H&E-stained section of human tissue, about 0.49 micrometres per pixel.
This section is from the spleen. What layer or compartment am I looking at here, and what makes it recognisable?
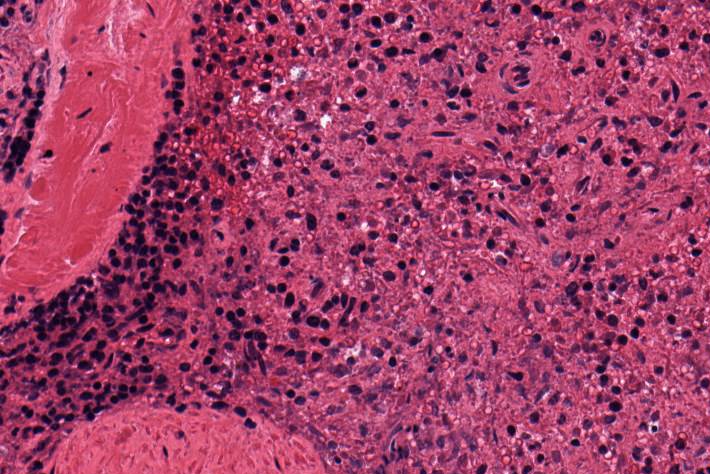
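The field is red pulp. Red blood cells are numerous throughout, most densely packed in the upper centre-left. Among them, in the centre and right, lie cells with paler oval to elongated nuclei.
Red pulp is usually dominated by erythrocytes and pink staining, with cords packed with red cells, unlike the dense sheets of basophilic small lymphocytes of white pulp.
A broad band of dense pink collagen fills the upper left corner and a rounded collagen mass lies at the lower left edge; both hold only a few thin, elongated dark nuclei.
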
